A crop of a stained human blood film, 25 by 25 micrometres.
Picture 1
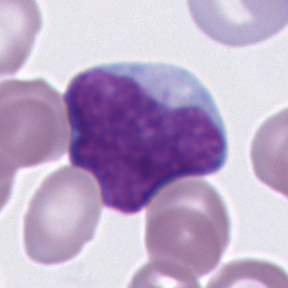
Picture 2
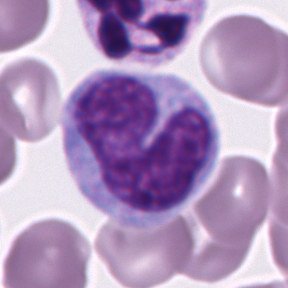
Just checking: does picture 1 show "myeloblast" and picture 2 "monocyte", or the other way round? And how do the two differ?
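Picture 1, I'd say, is the myeloblast, and picture 2 is the monocyte. The nucleus is where they part company first: in picture 2 it is folded, with a deep notch cutting into it from the top.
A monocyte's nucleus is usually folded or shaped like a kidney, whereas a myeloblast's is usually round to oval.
In picture 1 the nucleus takes up about 70% of the cell's area, and the whole cell is about 15 micrometres across.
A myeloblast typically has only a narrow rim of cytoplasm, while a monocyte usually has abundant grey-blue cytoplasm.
In picture 1, what cytoplasm there is lies mainly at the upper right and is pale blue. In picture 2 the cytoplasm is a pale grey-blue, its rim widest along the left and lower sides of the nucleus, with only very fine, faint granules and no coarse ones. Two more things I notice in picture 1: the outline is irregular and angular rather than round, and no distinct nucleoli show in the nucleus.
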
